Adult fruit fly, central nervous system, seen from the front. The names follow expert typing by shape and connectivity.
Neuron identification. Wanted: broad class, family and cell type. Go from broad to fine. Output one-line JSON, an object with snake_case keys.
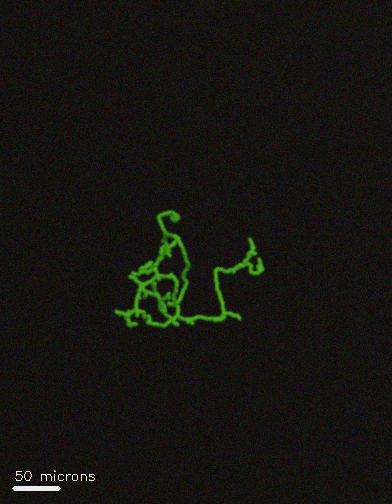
{"broad_class": "central-brain intrinsic neuron", "family": "hemilineage PSp2", "cell_type": "PS224"}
